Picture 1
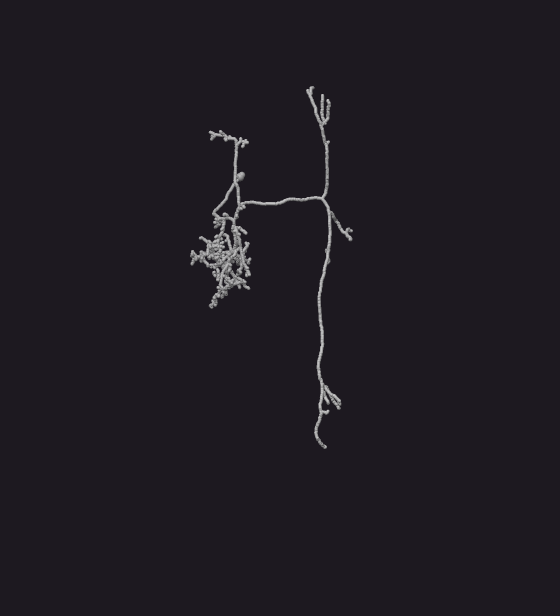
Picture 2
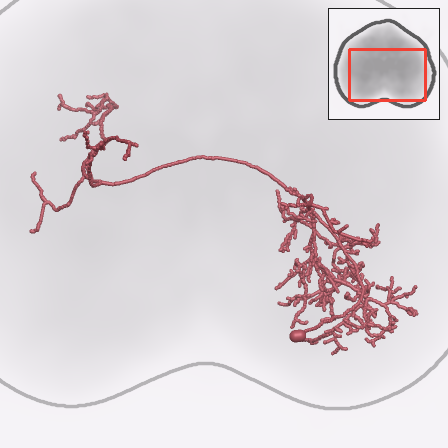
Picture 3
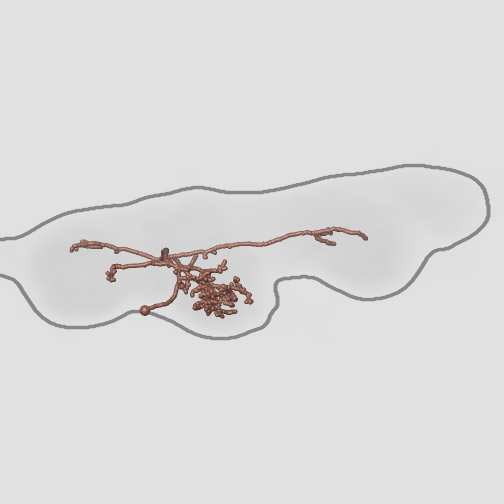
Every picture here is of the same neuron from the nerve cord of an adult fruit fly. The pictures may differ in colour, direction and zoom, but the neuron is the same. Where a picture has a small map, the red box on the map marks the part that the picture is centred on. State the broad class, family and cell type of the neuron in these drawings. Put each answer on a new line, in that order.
nerve-cord intrinsic neuron
hemilineage 08B
IN08B054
